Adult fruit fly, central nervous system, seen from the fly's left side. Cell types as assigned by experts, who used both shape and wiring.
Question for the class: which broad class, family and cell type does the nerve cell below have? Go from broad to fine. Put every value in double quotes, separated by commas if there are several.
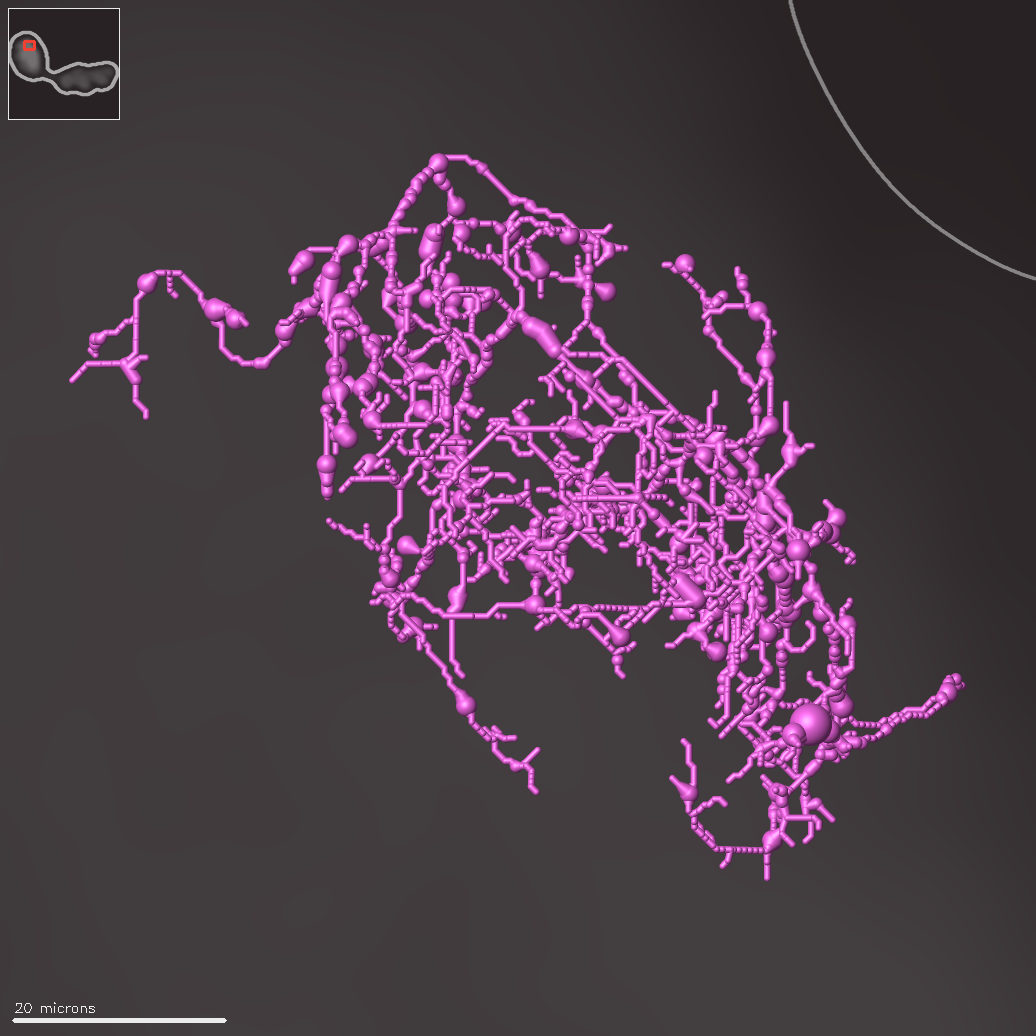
"central-brain intrinsic neuron", "hemilineage LHp1", "LHPV4i4"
